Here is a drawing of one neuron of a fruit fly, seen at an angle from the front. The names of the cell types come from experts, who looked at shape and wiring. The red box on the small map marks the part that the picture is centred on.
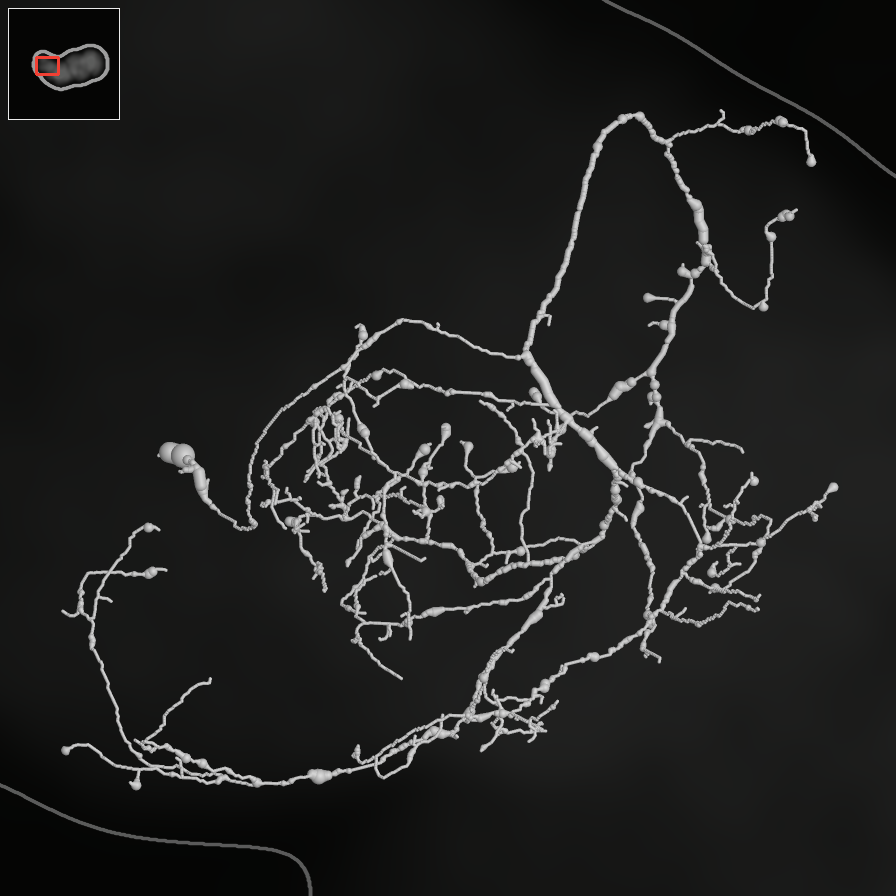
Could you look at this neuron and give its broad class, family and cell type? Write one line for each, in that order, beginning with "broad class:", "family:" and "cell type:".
broad class: nerve-cord intrinsic neuron
family: hemilineage 04B
cell type: IN04B060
